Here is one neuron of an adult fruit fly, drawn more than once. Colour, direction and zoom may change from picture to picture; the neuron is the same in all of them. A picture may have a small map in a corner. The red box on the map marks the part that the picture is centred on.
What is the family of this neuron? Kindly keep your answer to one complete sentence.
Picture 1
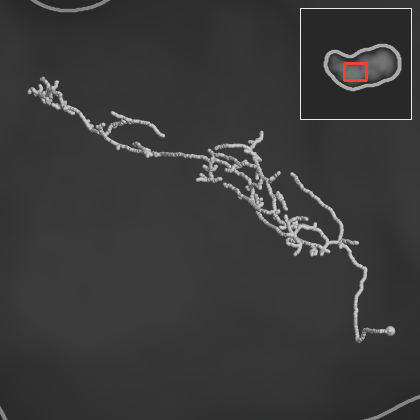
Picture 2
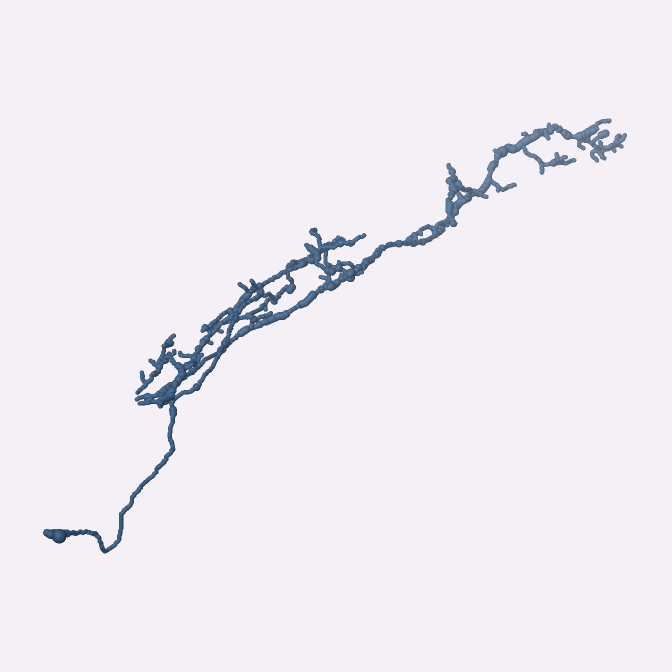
This neuron has been assigned the family hemilineage 16B.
